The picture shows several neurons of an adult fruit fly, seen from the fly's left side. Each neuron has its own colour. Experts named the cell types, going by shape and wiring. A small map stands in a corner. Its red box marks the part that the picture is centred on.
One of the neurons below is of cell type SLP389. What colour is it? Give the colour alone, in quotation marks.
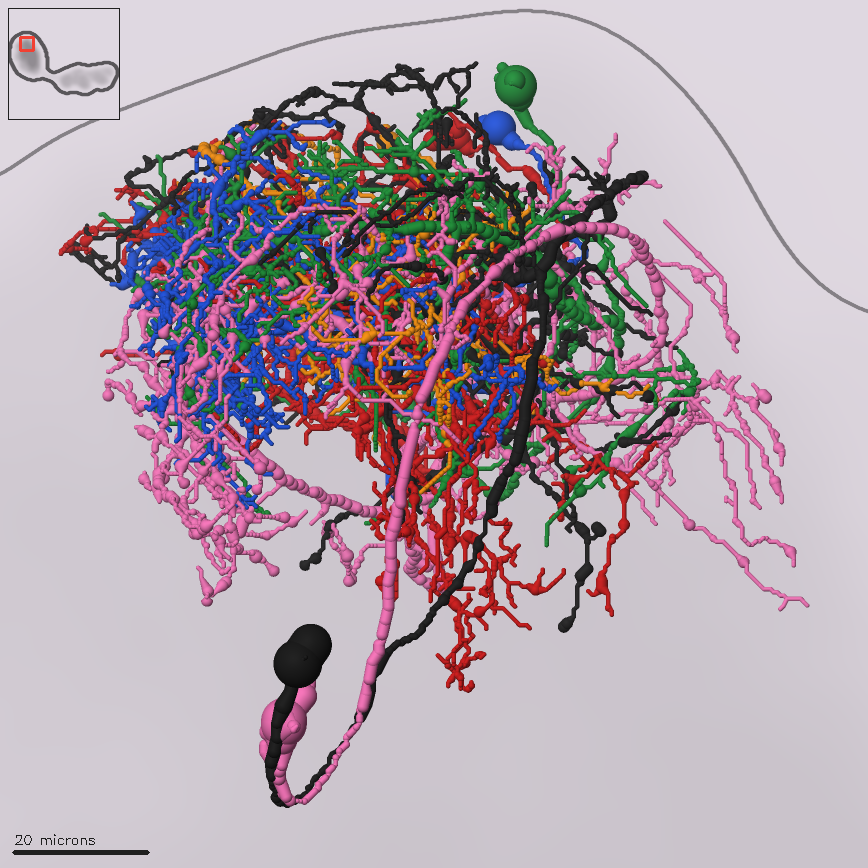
"red"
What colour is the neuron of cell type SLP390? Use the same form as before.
"blue"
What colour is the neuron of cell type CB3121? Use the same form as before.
"orange"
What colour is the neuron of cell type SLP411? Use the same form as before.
"green"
